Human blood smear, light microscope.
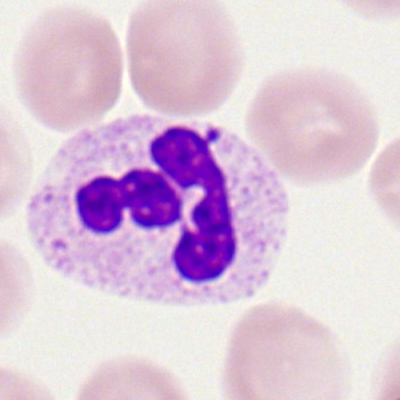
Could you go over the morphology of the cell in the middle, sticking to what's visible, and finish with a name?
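Chromatin: dark purple, coarsely clumped. Cytoplasm: plentiful, pale pink-lilac, with fine lilac granules evenly scattered. A small dark round knob projects from the top of the upper right nuclear lobe. The cell is a segmented neutrophil.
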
